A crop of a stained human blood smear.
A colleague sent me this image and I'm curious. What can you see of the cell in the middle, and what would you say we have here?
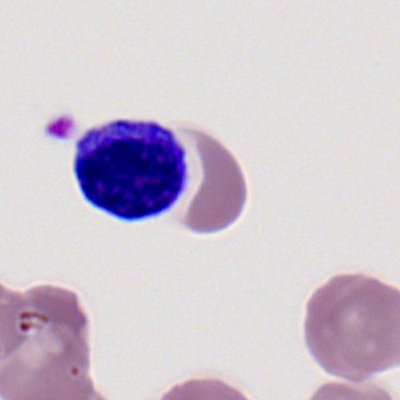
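Observed features: a round, smooth outline, and a cell surface bearing no projections. The chromatin is dense, dark purple and coarsely clumped, and no nucleoli can be made out in the nucleus. Identification: lymphocyte.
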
